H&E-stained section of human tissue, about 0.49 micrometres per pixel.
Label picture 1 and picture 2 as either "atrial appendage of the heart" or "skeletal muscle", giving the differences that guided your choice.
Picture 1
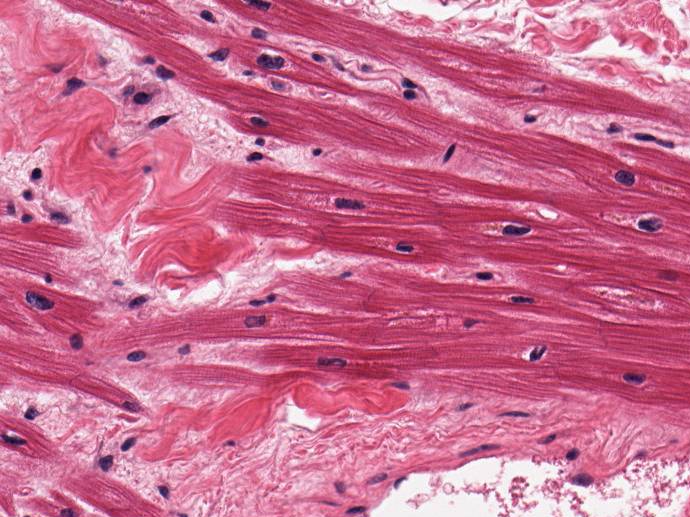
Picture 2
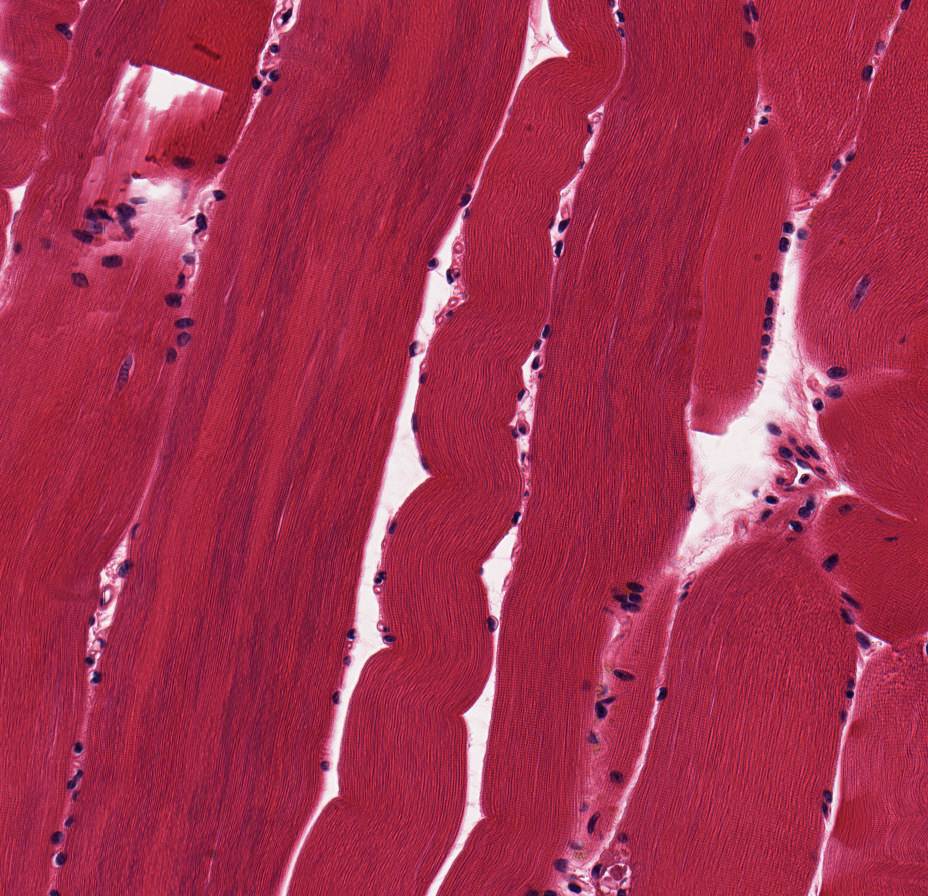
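The first picture is the atrial appendage of the heart, the second skeletal muscle. Both fibre types stain deeply, pink-red in picture 1 and an even red-pink in picture 2. The oval, dark purple nuclei of the atrial fibres lie within the fibres, but the dark oval nuclei of the skeletal muscle sit at the fibre edges rather than the centres.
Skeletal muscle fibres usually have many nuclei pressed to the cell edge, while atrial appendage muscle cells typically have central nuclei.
Picture 1 has pale loose connective tissue with scattered small nuclei between bundles and wavy bundles of dense pink collagen on the left and in the lower centre; picture 2 has thin connective tissue with small capillaries and flattened nuclei, widening into small cell-rich spaces at upper left and right of centre.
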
